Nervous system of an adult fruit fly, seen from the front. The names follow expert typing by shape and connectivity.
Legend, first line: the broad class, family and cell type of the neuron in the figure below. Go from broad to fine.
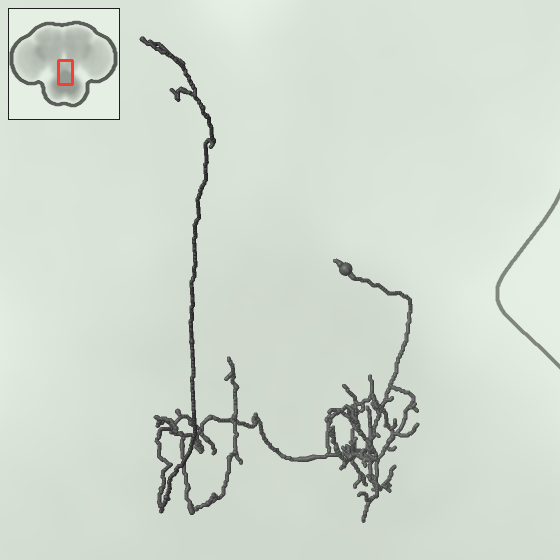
ascending neuron; hemilineage 19B; AN19B101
